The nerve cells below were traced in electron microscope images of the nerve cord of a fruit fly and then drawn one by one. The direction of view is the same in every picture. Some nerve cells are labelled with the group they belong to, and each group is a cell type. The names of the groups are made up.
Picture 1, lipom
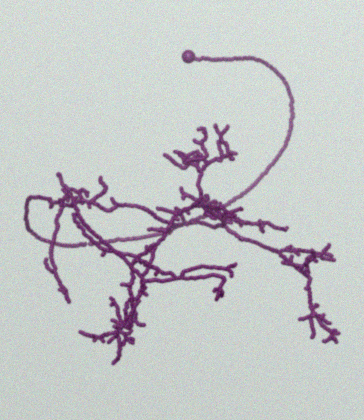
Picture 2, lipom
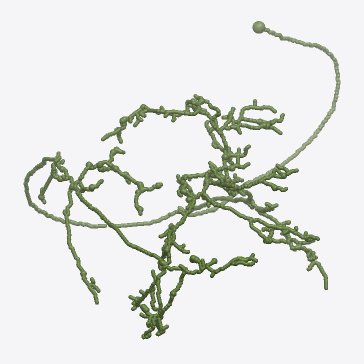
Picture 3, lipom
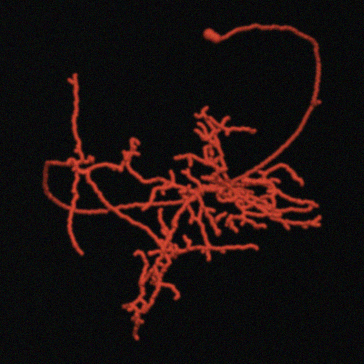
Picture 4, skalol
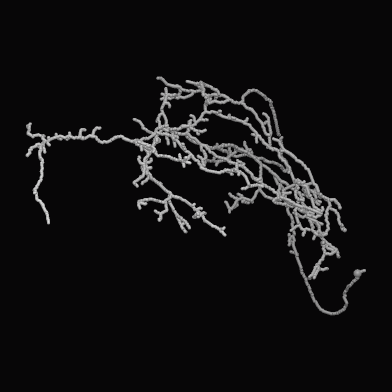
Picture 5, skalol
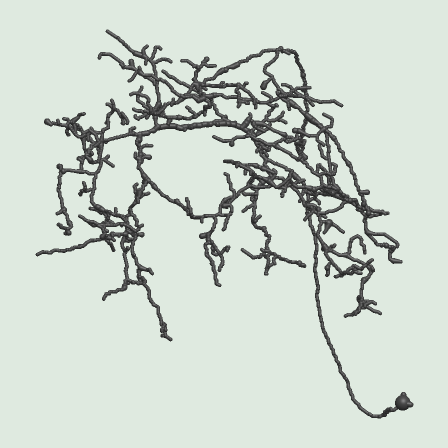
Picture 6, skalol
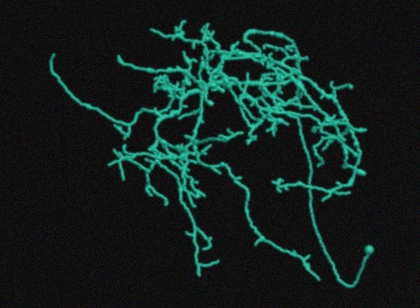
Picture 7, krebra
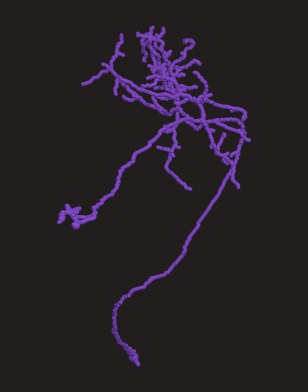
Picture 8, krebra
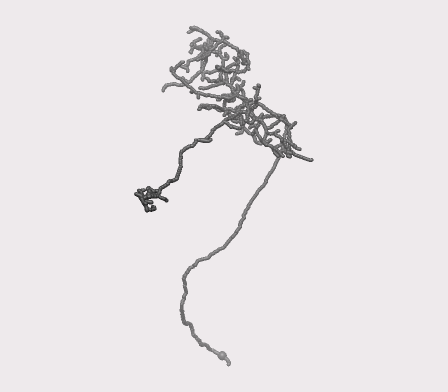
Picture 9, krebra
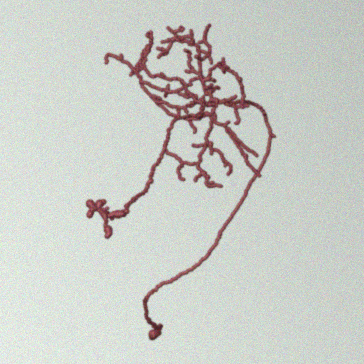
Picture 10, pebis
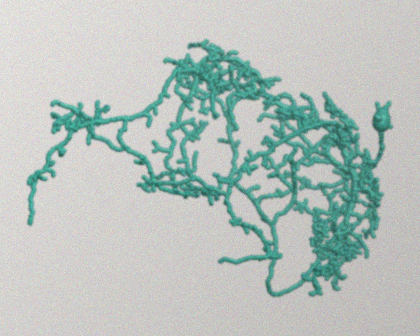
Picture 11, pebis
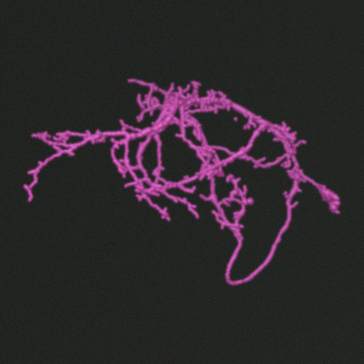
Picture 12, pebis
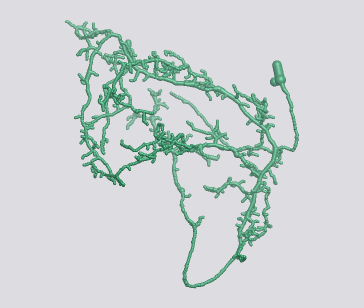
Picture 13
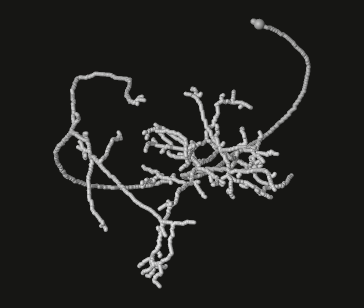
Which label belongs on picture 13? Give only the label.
lipom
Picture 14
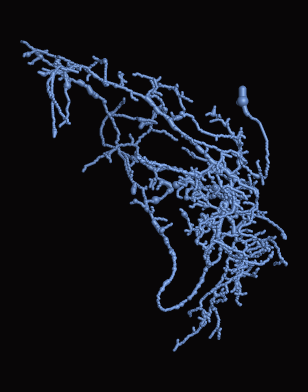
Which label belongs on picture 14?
pebis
